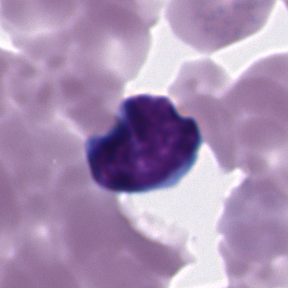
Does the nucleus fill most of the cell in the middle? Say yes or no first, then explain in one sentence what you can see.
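Yes. The cytoplasm is scant, showing only as a thin rim at the edge of the nucleus.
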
